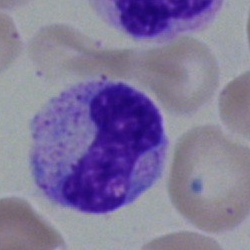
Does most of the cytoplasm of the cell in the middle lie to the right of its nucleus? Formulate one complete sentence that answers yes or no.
No, it is to the left of the nucleus that most cytoplasm lies.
